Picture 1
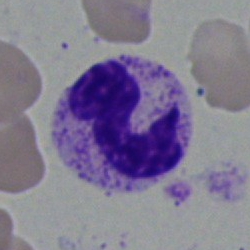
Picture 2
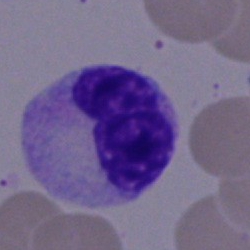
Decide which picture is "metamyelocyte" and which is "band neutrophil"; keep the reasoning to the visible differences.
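Band neutrophil in picture 1; metamyelocyte in picture 2. Band neutrophil nucleus: curved, concave side facing the upper right.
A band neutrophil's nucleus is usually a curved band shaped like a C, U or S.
Metamyelocyte nucleus: placed toward the right side of the cell. Chromatin: dark purple and coarsely clumped in the band neutrophil, with no nucleoli; dark purple with small paler spots scattered through it in the metamyelocyte.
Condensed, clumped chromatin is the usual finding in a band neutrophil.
Metamyelocyte cytoplasm: abundant, pale greyish lilac, filling the left part of the cell. Metamyelocyte outline round and smooth; small purple dots scattered in the background around it.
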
